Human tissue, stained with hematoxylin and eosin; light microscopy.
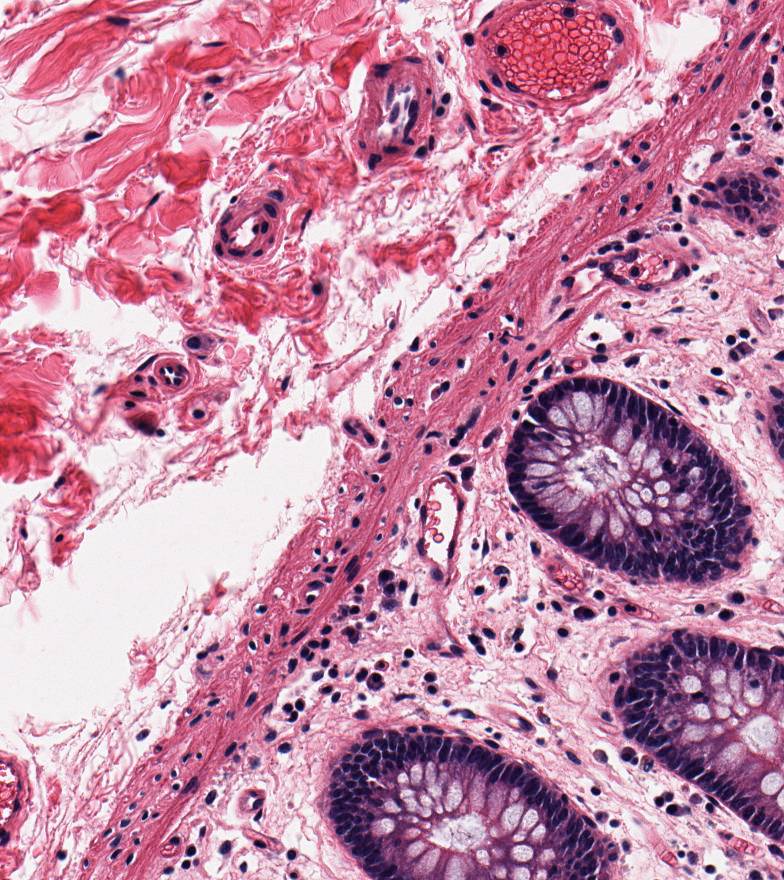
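Transverse colon: a narrow pink smooth muscle band runs diagonally, lower left to upper right, with glandular mucosa below and right, looser connective tissue above and left. Lower-right crypts, cut across, are round to oval with small central lumens. Goblet cells' pale, clear mucin cups crowd the inner lining. Dark, elongated nuclei pack along the outer, basal edge.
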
